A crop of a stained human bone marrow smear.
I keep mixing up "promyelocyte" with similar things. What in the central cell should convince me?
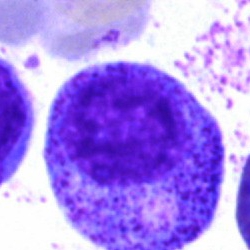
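Checking this promyelocyte point by point, begin with the chromatin: it stains deep purple and has a mottled, blotchy texture.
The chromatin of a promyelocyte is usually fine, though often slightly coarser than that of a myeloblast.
That blotchy texture is the feature that sits less comfortably with the name. Cytoplasm next: it forms a broad lilac-blue crescent below the nucleus. Granules: many dark purple ones are scattered through that cytoplasm. Finally, a paler, less granular patch lies in the cytoplasm just below the nucleus.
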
